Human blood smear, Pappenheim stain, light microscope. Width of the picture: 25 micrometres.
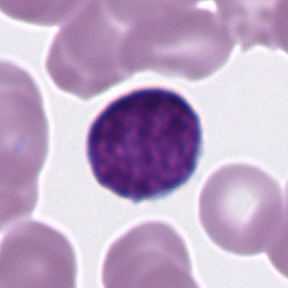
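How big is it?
About 10 micrometres across, and the round nucleus is about 10 micrometres too, filling about 90% of the cell's area.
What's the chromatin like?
Dense and coarsely clumped, with small paler gaps between dark patches; the nucleus stains a deep blue-purple.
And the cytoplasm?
Just a very thin rim, barely visible at the edge of the nucleus, inside a smooth, round outline.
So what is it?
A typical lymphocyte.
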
